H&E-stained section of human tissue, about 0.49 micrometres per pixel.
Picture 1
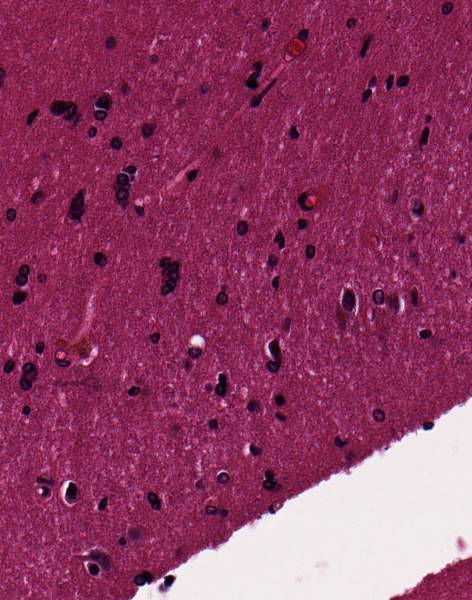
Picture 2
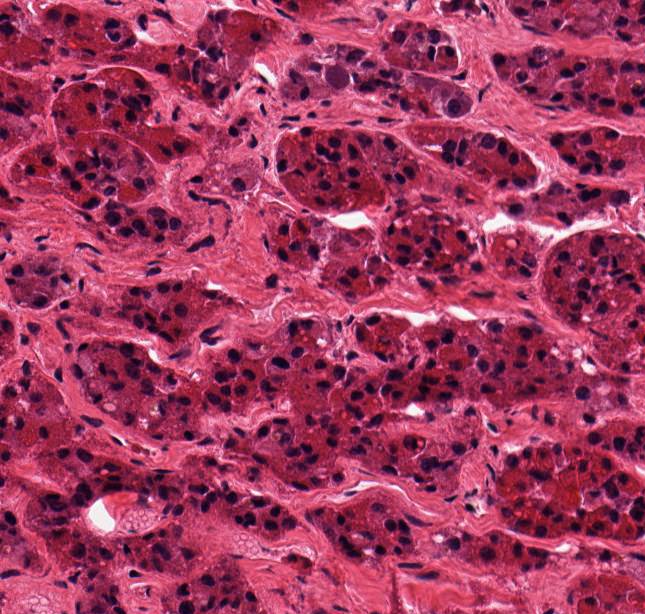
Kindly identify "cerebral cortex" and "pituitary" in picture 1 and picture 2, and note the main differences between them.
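Right, picture 1 is cerebral cortex and picture 2 is pituitary. In the first, small, round, dark-staining nuclei with scant cytoplasm are scattered about, several sitting in clear, empty halos apart from the neuropil. Small thin-walled capillaries with red blood cells are present, one near the top right of centre, and there are no epithelium, glands or fat cells. The second looks quite different: across the whole field, polygonal cells lie in rounded nests and clusters with bands of fibrous stroma between. Their cytoplasm is abundant, deeply eosinophilic and granular, their nuclei round to oval and dark, and the nests form no gland lumens.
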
